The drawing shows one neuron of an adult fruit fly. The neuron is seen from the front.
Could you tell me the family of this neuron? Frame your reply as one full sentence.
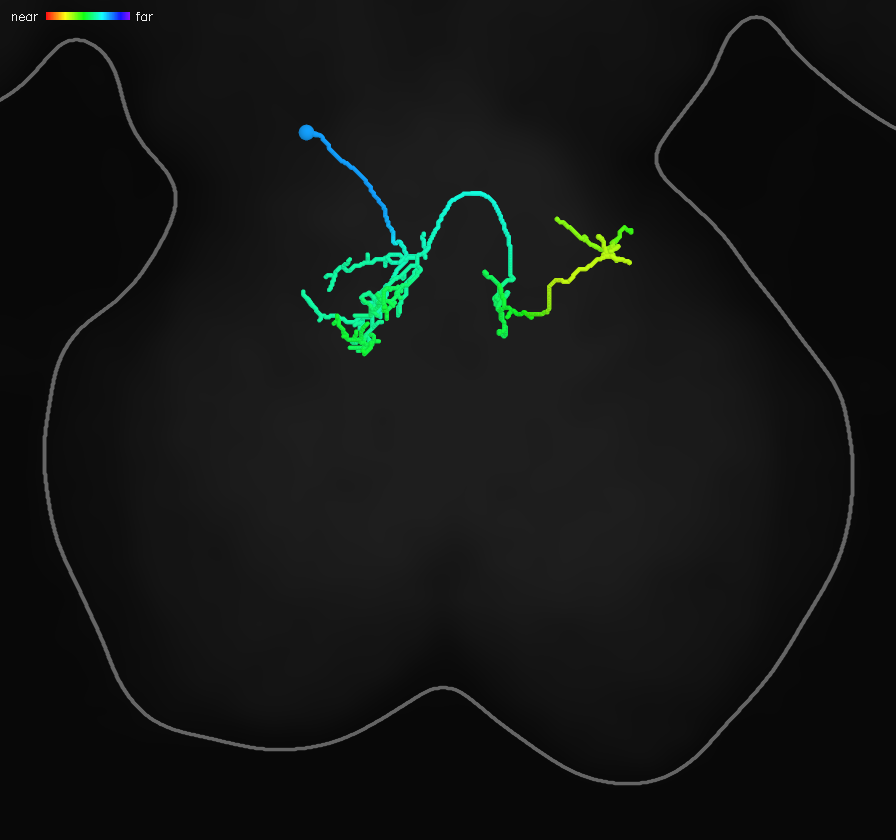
This neuron is sorted under the family hemilineage 06A.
